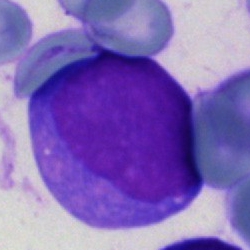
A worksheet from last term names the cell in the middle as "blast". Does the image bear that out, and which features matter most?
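It's the chromatin that settles it: dark purple and finely even, not coarsely clumped.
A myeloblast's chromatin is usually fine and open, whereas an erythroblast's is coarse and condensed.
So yes, blast fits, and that chromatin speaks against erythroblast. The rest I'd just note as seen: a roughly oval outline with a smooth edge and no projections, the nucleus off-centre toward the top, a few tiny pale spots in the cytoplasm, and red cells pressing against the upper left edge.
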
